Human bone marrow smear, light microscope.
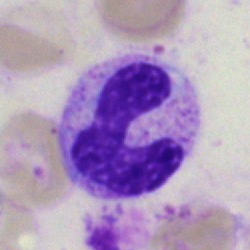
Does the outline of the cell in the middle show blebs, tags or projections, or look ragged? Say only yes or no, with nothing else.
No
